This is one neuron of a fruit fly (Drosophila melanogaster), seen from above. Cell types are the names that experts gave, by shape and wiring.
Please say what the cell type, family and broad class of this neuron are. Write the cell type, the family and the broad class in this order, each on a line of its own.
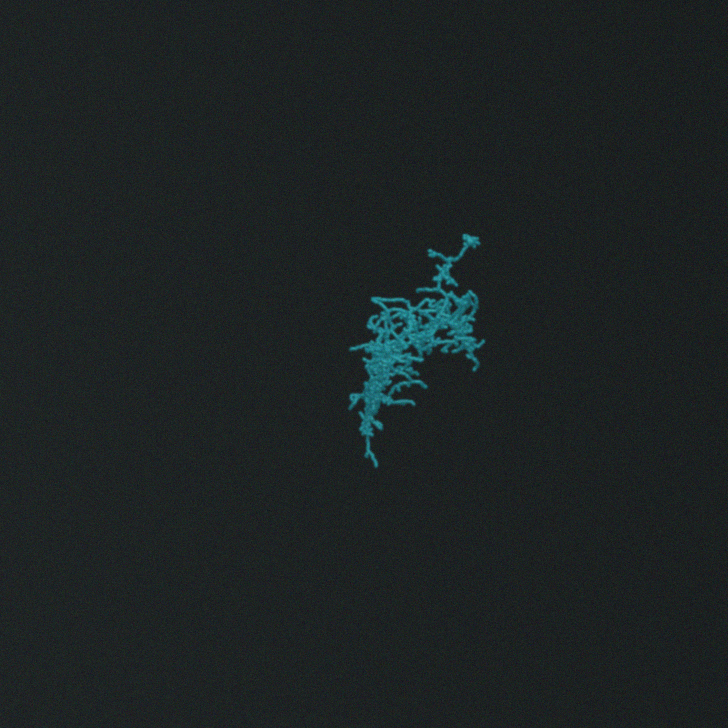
GNG176
hemilineage TRdl_b
central-brain intrinsic neuron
